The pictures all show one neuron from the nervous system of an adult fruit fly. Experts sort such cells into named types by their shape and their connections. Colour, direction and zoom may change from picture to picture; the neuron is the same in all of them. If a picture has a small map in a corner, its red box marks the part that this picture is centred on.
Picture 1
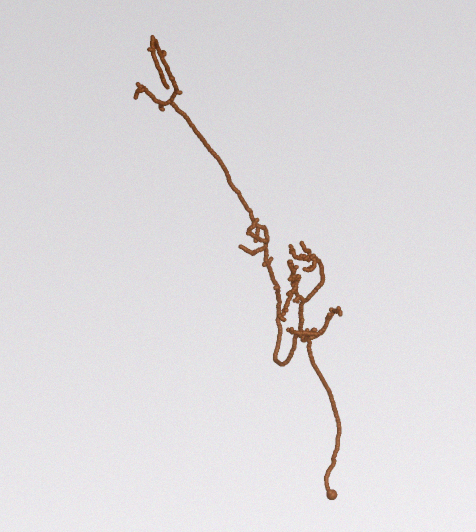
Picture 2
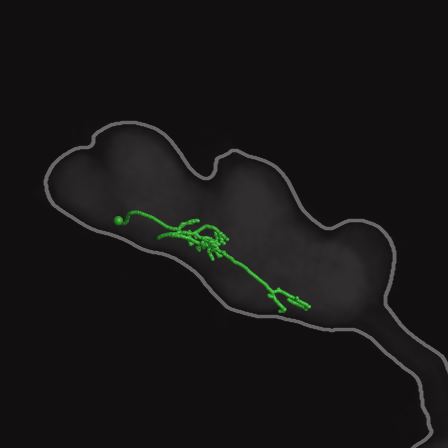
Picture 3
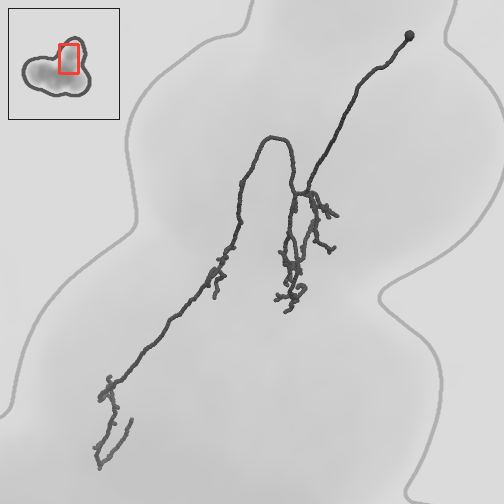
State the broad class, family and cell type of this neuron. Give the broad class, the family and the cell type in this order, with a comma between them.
nerve-cord intrinsic neuron, hemilineage 06A, IN06A120_c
